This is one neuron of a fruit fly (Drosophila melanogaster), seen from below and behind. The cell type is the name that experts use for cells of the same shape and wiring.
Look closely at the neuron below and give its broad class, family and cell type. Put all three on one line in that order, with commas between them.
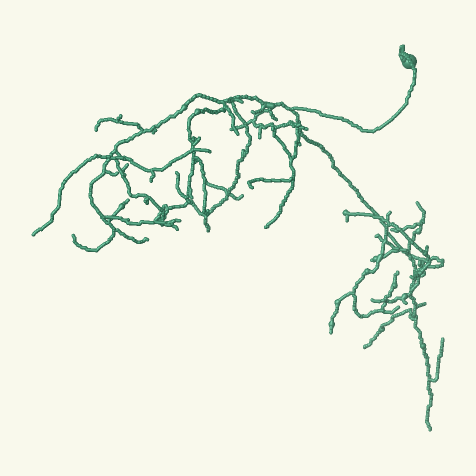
central-brain intrinsic neuron, hemilineage DM3_dorso_lateral, SMP324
